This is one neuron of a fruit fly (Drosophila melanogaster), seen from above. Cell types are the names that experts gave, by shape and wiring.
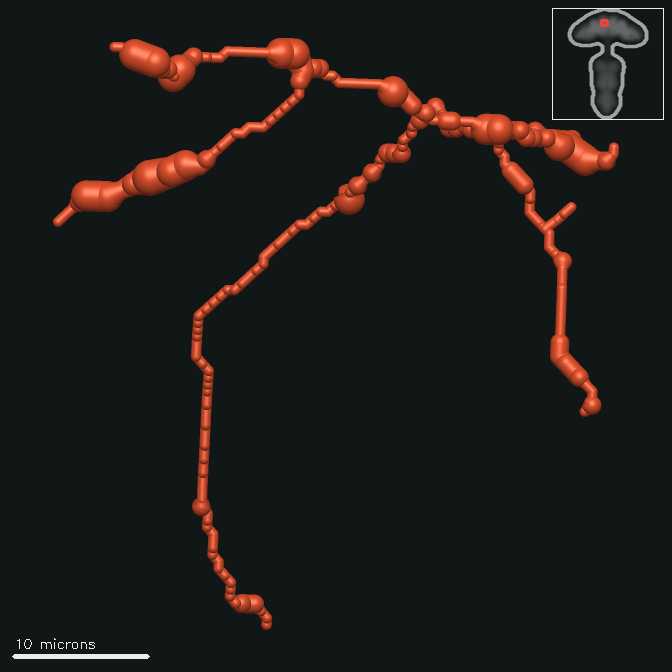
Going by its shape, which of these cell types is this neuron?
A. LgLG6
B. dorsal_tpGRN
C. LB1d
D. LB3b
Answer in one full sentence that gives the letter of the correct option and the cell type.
The cell type of the neuron is dorsal_tpGRN, listed as option B.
